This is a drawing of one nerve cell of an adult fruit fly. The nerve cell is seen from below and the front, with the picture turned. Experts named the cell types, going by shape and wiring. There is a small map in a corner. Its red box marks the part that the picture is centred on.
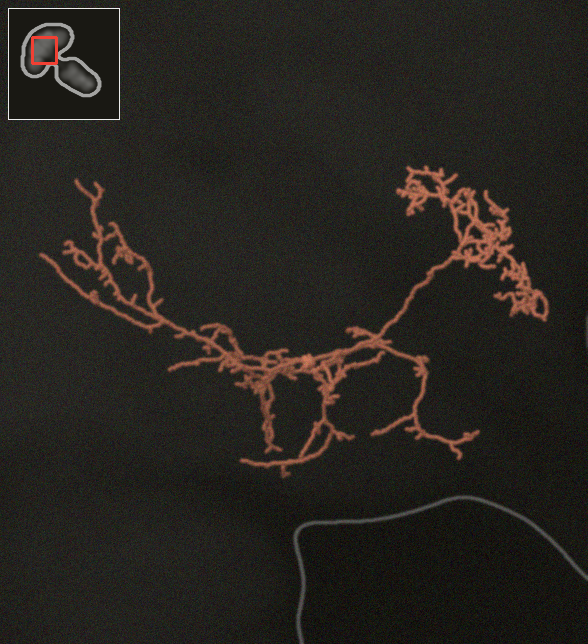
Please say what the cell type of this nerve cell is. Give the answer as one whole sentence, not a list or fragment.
The cell type of this nerve cell is GNG497.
